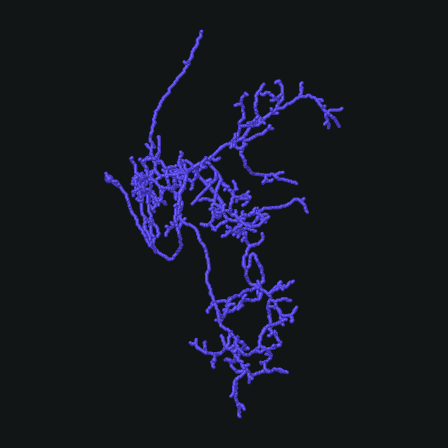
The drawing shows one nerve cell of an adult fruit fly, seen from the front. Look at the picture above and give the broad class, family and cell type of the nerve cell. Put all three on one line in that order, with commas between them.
central-brain intrinsic neuron, hemilineage VPNp&v1_posterior, PLP149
